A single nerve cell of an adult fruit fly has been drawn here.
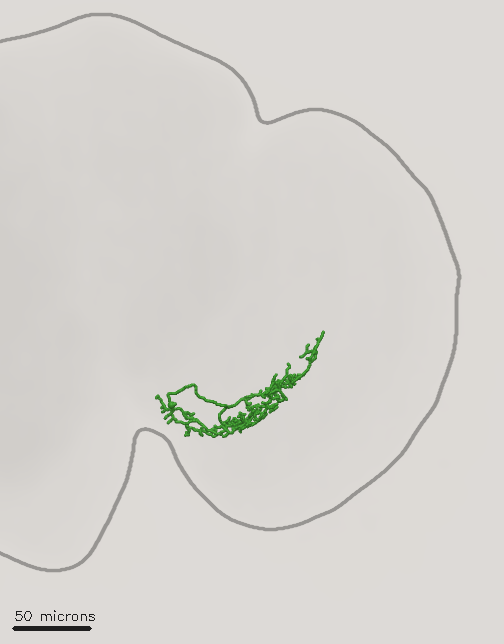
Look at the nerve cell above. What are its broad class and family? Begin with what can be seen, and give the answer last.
From left to right in the picture it spans about 110 microns. In this view it is wider than it is tall. Its broad class is optic-lobe intrinsic neuron. The family is LPi.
